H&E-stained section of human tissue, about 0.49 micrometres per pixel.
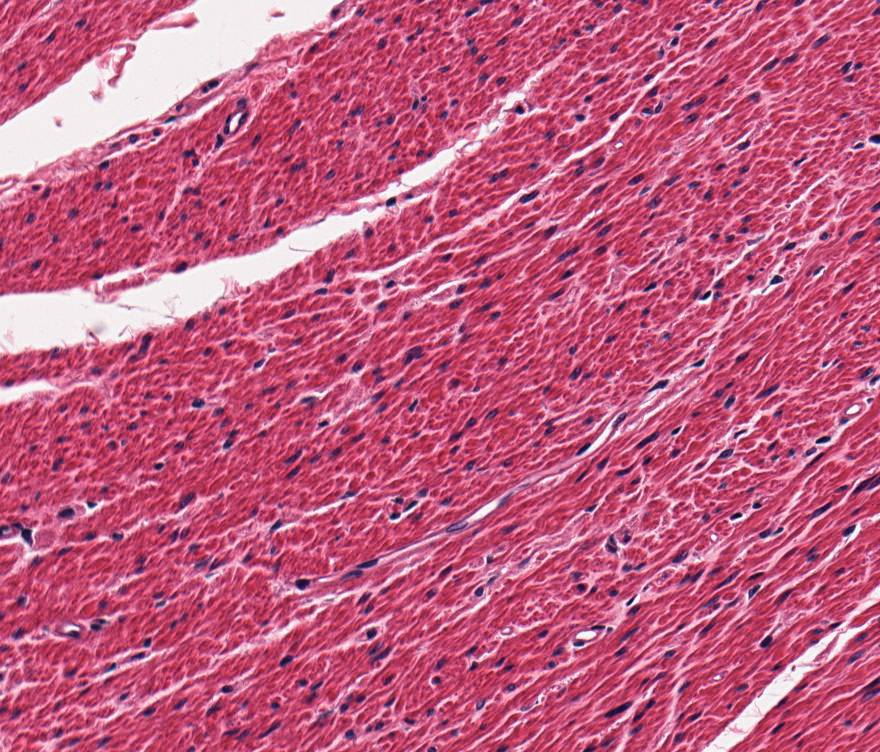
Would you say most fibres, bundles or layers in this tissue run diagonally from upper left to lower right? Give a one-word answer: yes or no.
No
